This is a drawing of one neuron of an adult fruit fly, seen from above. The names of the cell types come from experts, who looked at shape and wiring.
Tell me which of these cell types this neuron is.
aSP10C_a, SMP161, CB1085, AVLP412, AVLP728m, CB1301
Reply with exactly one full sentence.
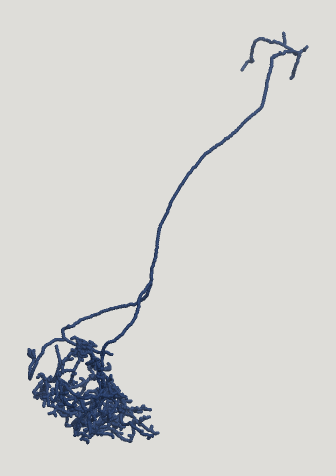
This neuron belongs to the cell type AVLP412.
